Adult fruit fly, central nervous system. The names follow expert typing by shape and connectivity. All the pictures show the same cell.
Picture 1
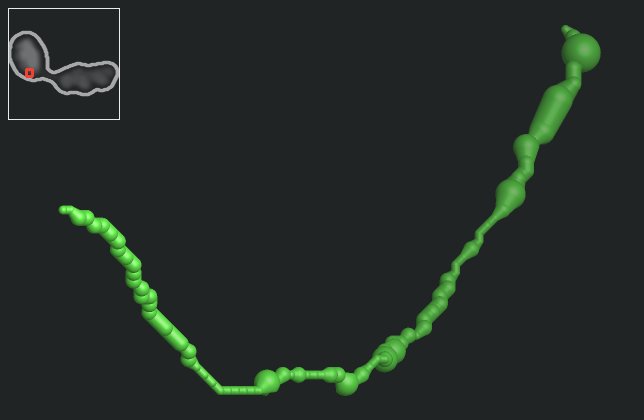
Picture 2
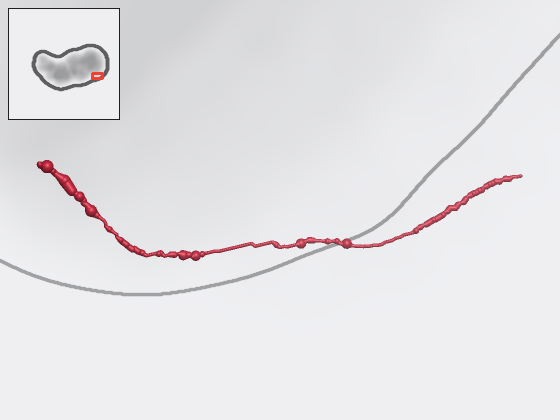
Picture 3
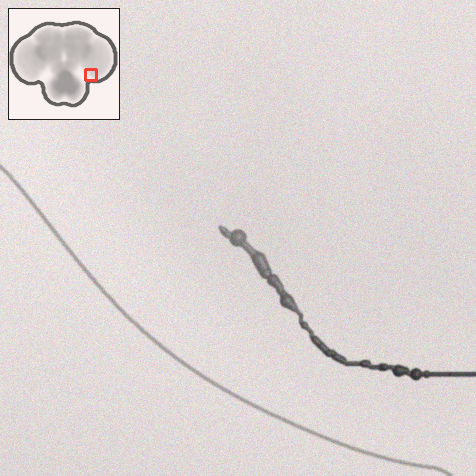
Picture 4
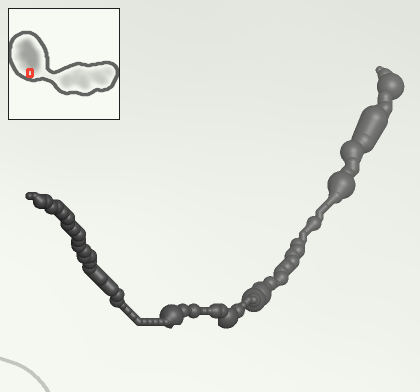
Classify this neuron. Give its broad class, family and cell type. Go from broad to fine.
photoreceptor or other optic-lobe sensory neuron; class visual; R7y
